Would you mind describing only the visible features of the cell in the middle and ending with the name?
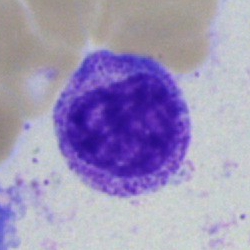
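Notice first that the cell is round in outline. Its chromatin is dark purple and clumped, and between the clumps you can see paler patches. Fine purple granules fill the cytoplasm, and there are no vacuoles in it. This is a myelocyte.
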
